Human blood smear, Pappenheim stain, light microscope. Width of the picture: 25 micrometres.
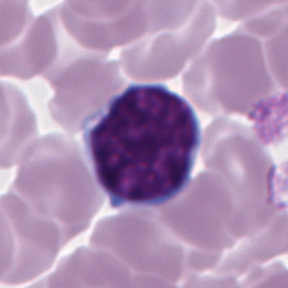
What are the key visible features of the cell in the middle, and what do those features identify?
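In the nucleus, the chromatin is dense and coarsely clumped into dark blocks with paler patches between them. No nucleolus can be made out. The cytoplasm shows no granules, and a small pale-blue tag of it juts out at the lower left of the cell. This cell is a typical lymphocyte.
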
